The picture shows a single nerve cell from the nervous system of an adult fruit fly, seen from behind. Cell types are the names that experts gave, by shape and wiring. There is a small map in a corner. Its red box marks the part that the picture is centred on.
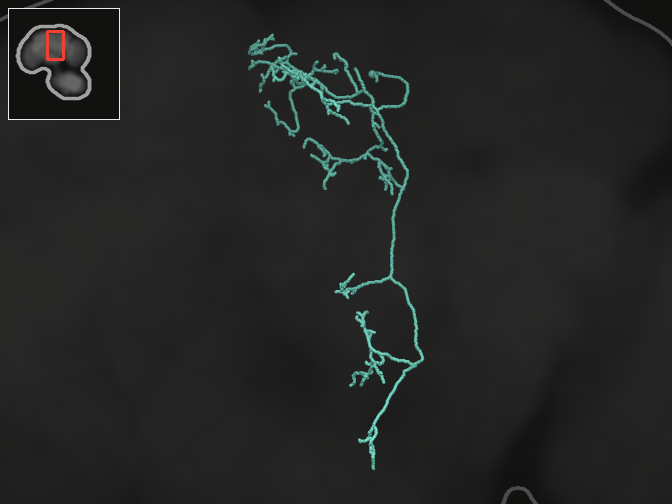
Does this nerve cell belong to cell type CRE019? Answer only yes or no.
no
